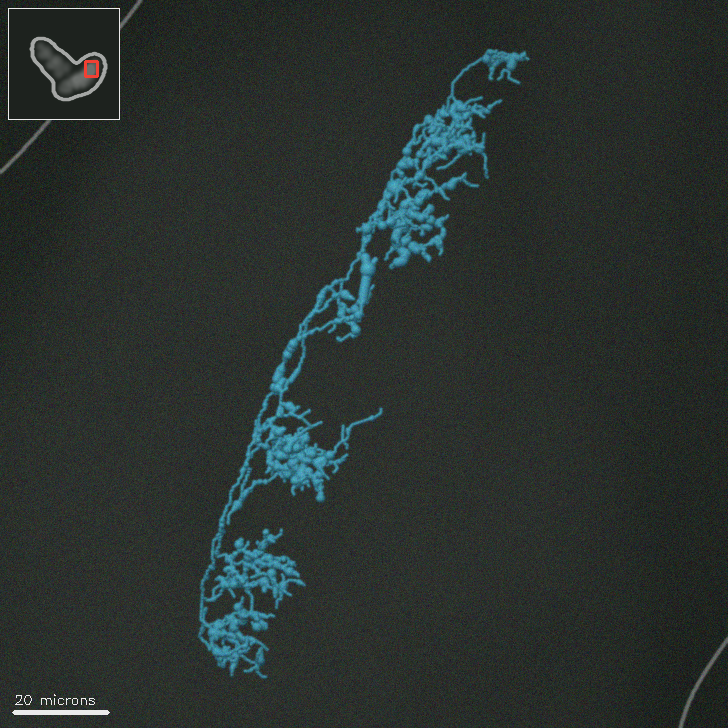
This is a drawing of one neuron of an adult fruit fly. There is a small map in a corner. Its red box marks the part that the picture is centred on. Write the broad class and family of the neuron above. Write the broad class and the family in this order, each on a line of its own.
optic-lobe intrinsic neuron
Pm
